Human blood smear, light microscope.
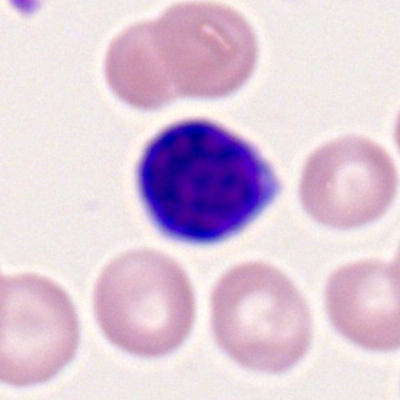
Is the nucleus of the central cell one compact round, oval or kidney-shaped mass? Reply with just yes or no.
Yes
